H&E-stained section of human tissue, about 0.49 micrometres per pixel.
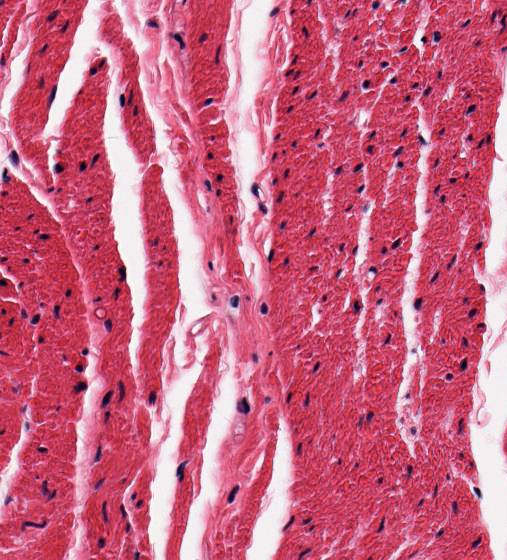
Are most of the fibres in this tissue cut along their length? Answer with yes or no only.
Yes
